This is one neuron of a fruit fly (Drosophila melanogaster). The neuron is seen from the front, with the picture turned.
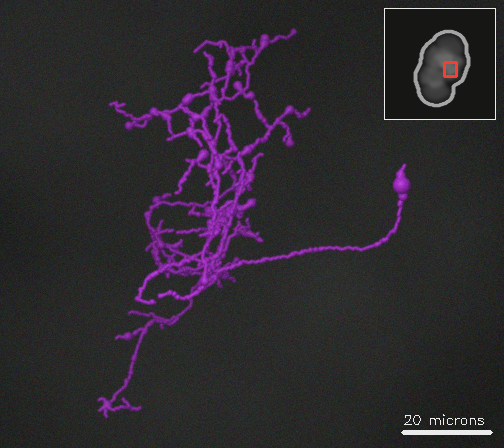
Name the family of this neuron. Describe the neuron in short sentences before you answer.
The cell body is on the right of the picture. From top to bottom in the picture it spans about 90 microns. The picture shows dozens of branch ends. This is a central-brain intrinsic neuron. Its family is hemilineage TRdm.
